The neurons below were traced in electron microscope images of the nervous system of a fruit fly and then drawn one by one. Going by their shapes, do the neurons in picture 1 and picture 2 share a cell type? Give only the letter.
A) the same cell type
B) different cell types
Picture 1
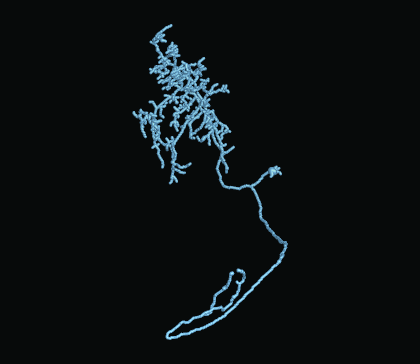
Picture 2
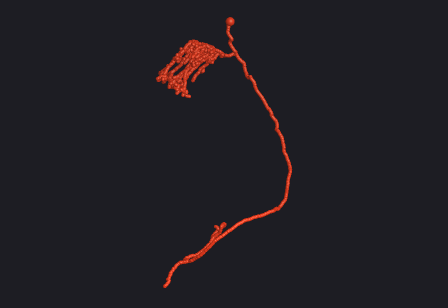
A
